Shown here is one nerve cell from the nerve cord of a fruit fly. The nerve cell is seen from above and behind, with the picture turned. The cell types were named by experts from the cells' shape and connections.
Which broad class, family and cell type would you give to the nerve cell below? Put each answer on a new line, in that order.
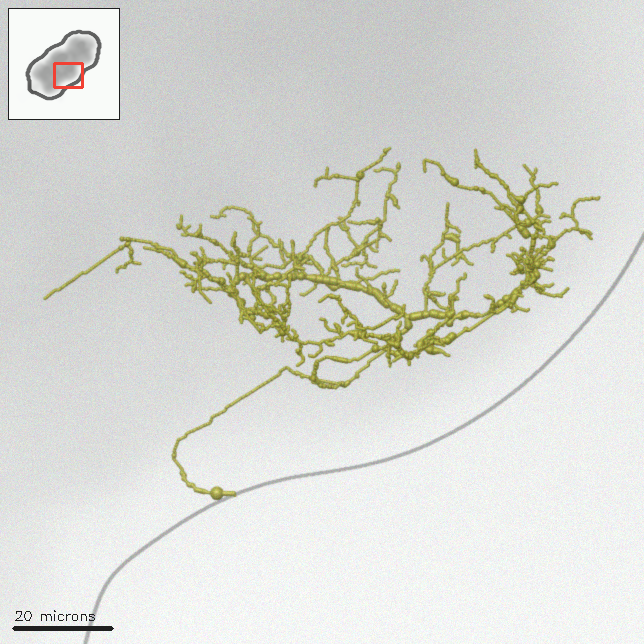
nerve-cord intrinsic neuron
hemilineage 16B
IN16B097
